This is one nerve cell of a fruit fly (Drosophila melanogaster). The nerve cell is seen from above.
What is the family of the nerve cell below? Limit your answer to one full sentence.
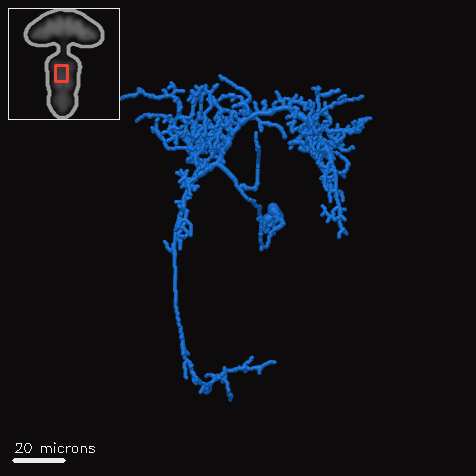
This nerve cell is of the family hemilineage 00A.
